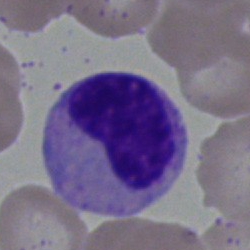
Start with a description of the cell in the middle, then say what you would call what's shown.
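The nucleus is off-centre toward the upper right of the cell, with a shallow indentation on its lower-left border. Its chromatin is dark purple and coarsely clumped. A moderate rim of pale lilac-blue cytoplasm fills the lower-left part of the cell. The cell is a metamyelocyte.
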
